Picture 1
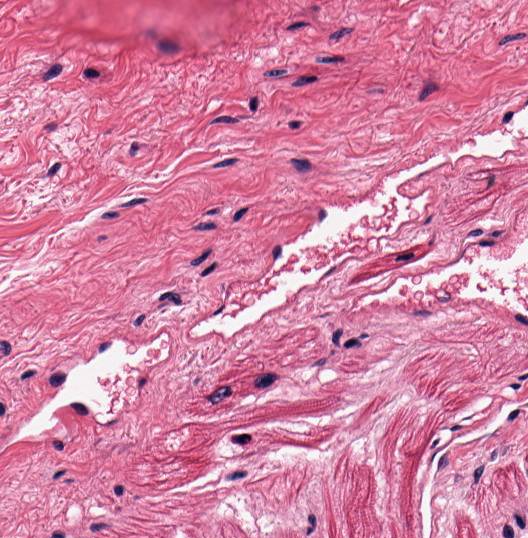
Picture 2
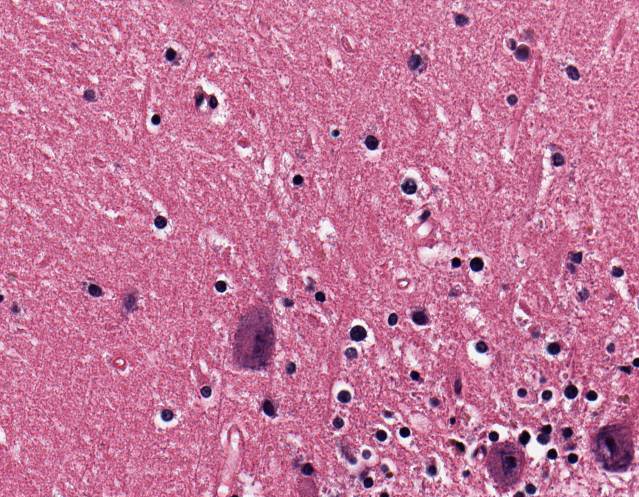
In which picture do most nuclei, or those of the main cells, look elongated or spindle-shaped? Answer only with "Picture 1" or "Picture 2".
Picture 1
